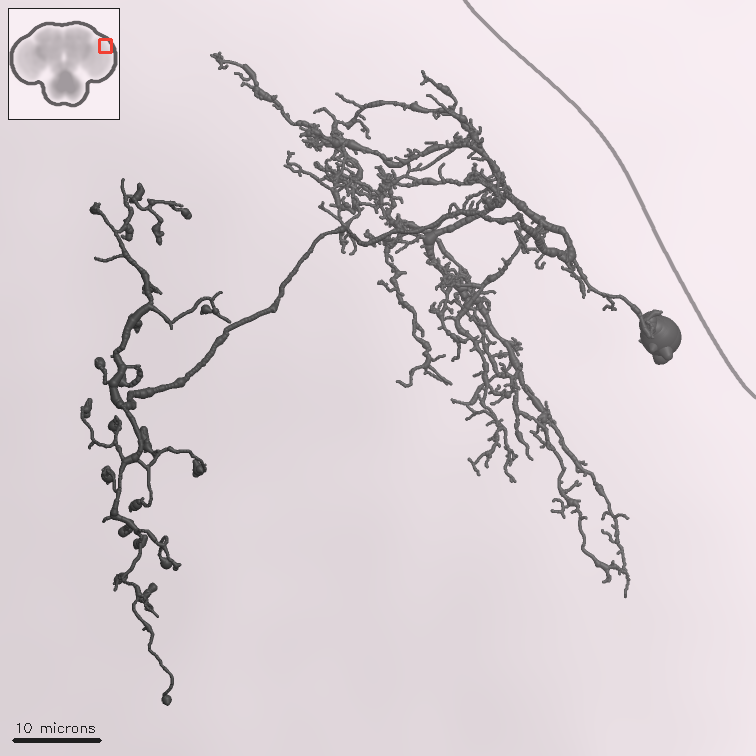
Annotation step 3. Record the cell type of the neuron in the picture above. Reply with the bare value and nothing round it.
Lawf1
